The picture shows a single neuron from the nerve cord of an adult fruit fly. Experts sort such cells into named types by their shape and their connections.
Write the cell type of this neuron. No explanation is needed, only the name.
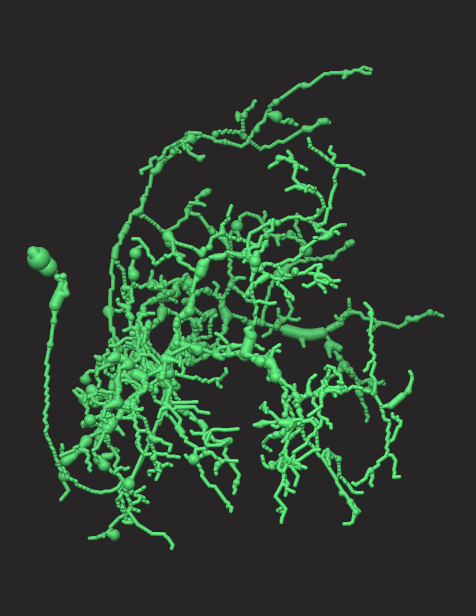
IN13A058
